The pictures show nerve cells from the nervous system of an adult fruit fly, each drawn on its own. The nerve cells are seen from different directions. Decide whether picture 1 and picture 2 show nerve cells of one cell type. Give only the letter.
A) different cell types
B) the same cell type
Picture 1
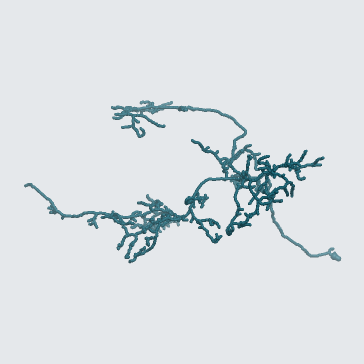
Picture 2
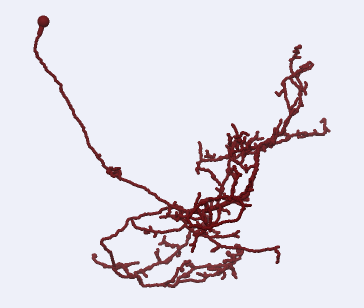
B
